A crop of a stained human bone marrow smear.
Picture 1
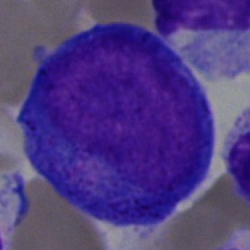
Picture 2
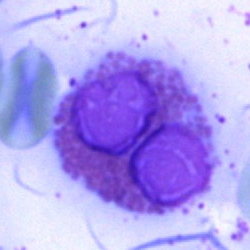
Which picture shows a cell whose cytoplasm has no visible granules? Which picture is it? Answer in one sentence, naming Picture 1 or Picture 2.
It is the cell in Picture 1 whose cytoplasm shows no visible granules.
